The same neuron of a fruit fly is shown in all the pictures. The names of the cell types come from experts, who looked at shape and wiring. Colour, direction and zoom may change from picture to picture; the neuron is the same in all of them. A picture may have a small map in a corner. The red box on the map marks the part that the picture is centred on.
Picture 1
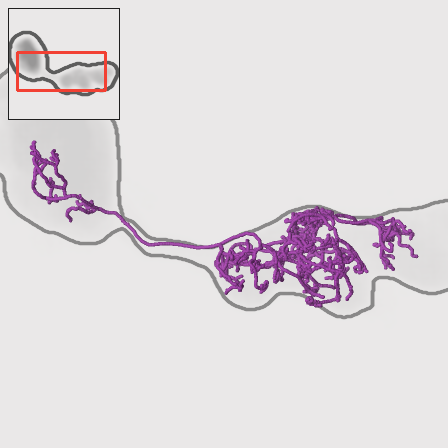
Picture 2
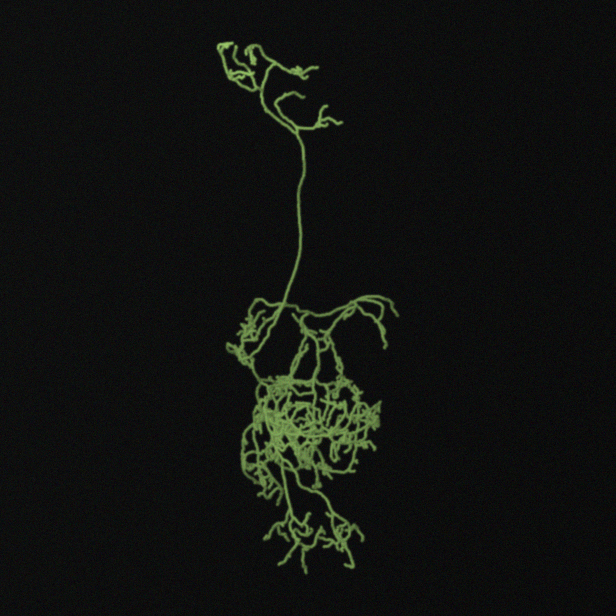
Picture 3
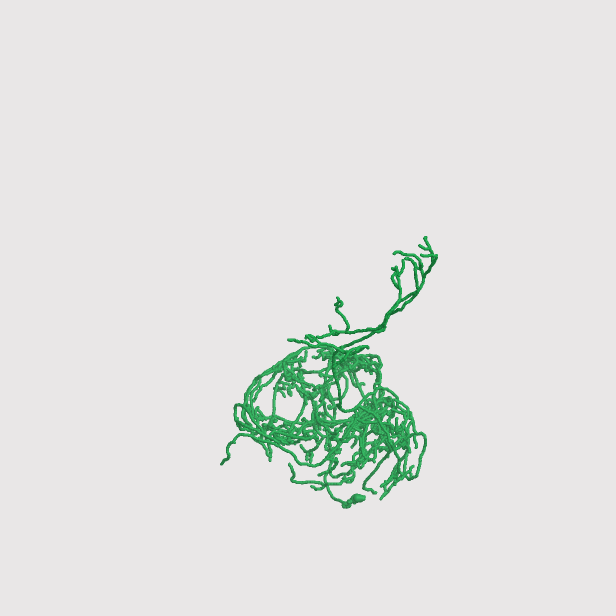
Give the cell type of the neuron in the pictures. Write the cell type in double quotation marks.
"vMS16"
